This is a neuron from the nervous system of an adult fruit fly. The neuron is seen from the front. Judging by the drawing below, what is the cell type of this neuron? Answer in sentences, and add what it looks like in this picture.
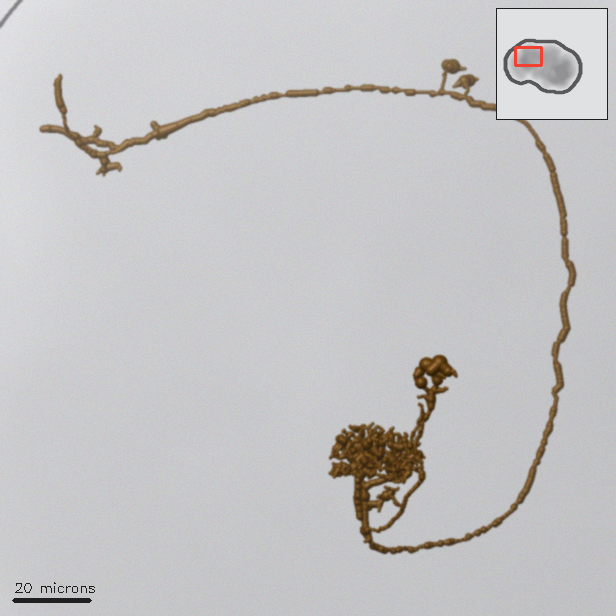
Its cell type is D_adPN. This is a central-brain intrinsic neuron. The cell body is on the right of the picture. From left to right in the picture it spans about 140 microns. Dozens of branch ends can be seen.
